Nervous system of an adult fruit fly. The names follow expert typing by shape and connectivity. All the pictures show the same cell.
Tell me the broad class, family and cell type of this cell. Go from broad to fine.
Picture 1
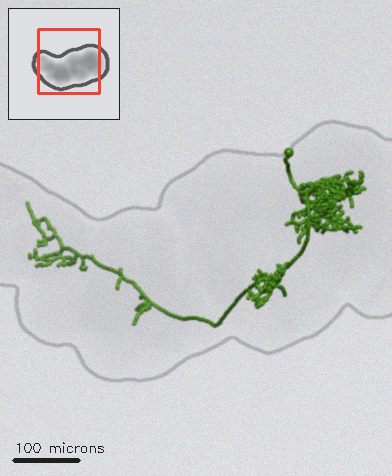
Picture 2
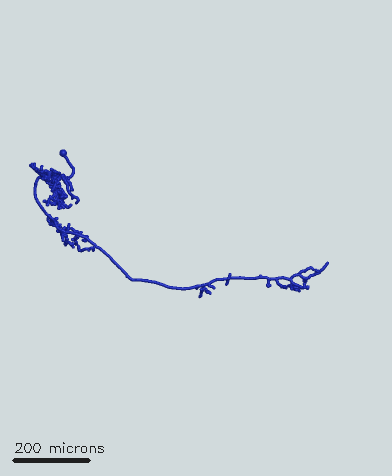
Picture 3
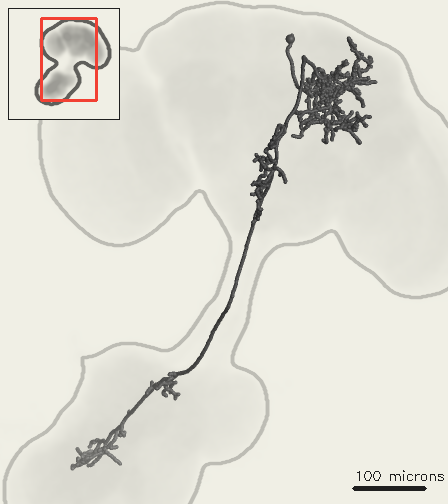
descending neuron; hemilineage SMPpm1; DNp46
